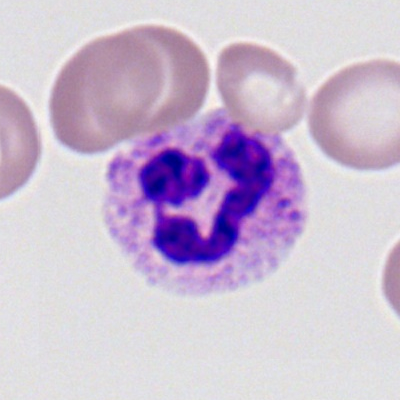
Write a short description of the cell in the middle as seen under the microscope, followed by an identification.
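Several nuclear lobes, joined in a curved chain. Chromatin dark purple, coarsely clumped. Cytoplasm plentiful, pale pinkish-lilac, fine pinkish-violet granules scattered evenly through it. Segmented neutrophil.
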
